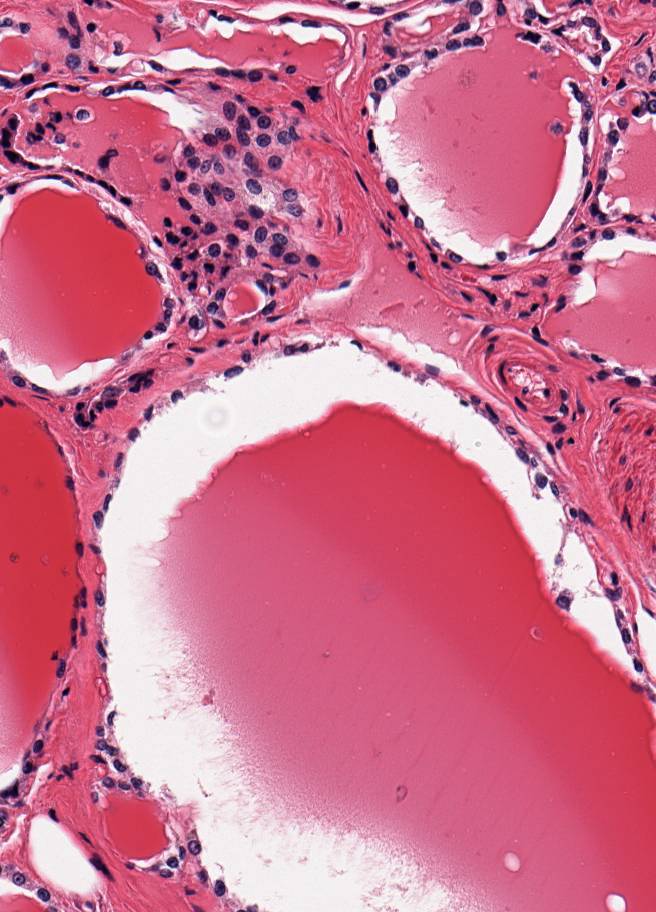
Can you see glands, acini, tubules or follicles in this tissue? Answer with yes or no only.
Yes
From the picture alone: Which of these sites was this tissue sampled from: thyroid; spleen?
thyroid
